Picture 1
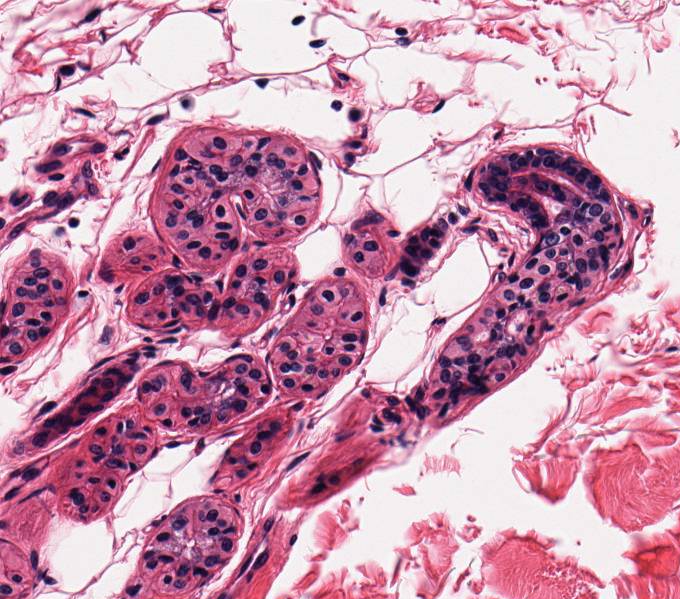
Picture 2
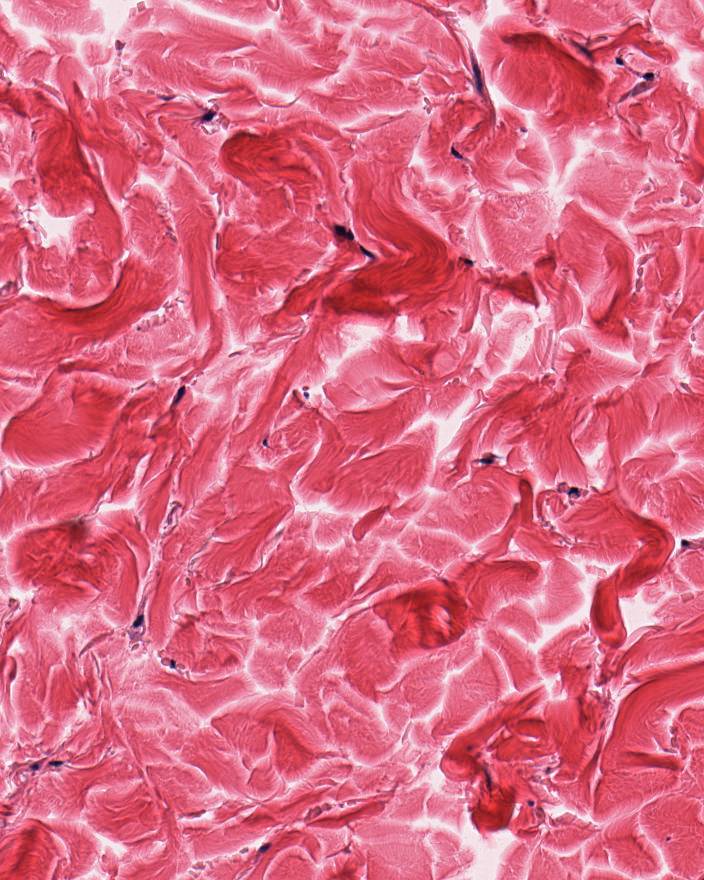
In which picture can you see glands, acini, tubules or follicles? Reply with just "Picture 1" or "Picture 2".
Picture 1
